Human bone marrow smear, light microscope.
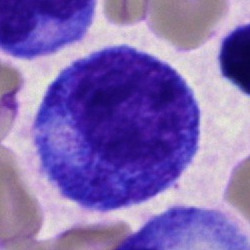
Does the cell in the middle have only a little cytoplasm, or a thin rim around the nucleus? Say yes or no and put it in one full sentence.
Yes, around the nucleus there is only a narrow rim of cytoplasm.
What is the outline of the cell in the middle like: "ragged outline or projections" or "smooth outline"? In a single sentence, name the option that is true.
This cell has a smooth edge with no projections, blebs or tags.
